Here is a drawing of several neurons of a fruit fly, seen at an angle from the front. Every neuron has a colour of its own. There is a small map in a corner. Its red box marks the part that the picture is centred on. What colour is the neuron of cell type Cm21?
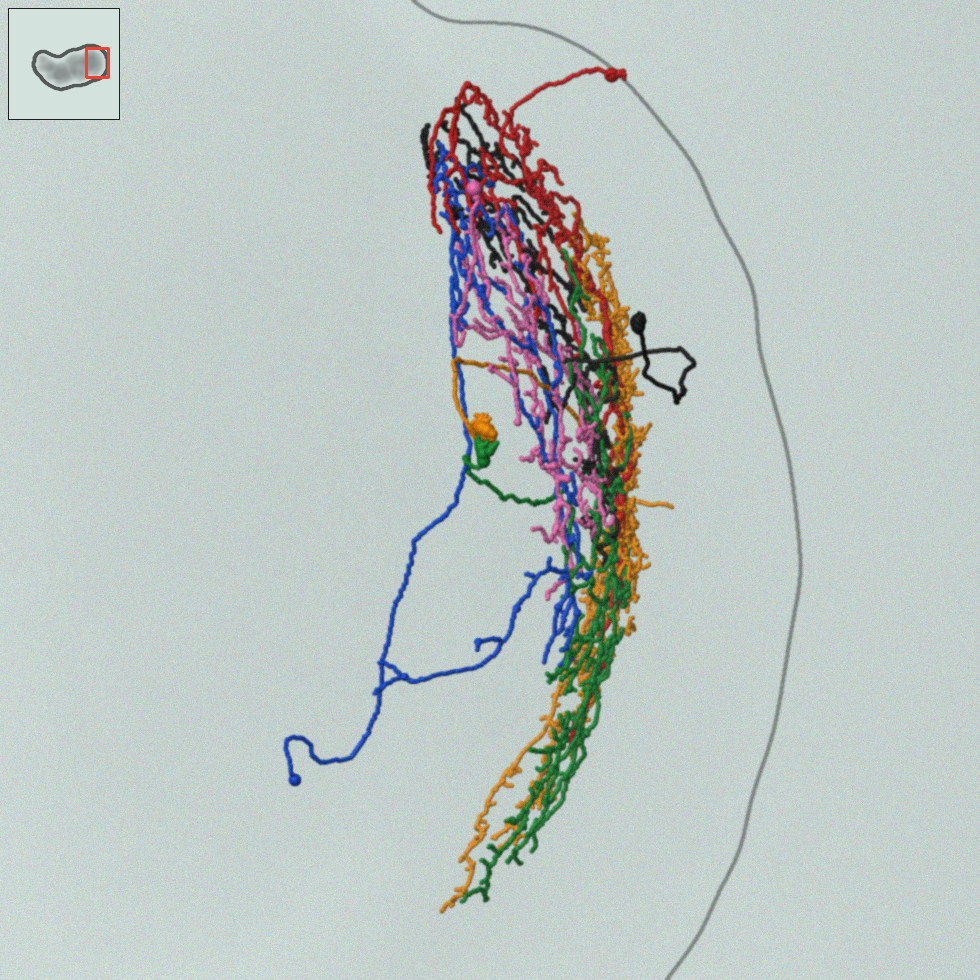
orange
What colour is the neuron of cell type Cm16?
black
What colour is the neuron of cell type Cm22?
pink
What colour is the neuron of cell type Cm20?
blue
